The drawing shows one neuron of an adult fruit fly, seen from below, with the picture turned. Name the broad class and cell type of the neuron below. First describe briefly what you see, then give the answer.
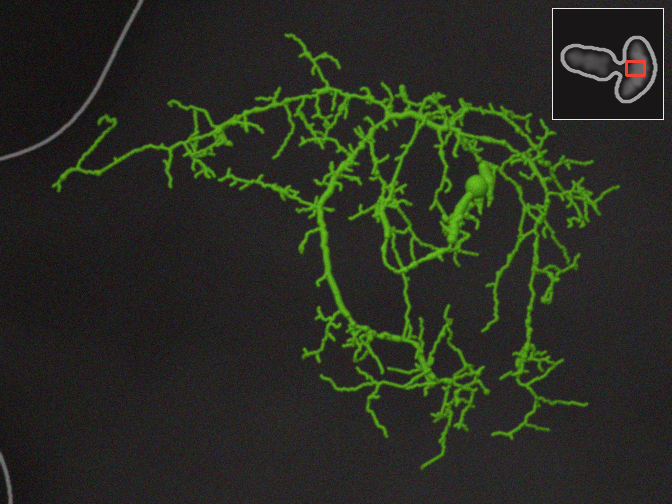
It lies in the brain. More than a hundred branch ends can be seen. It is a motor neuron of the brain. The cell type is MN4b.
